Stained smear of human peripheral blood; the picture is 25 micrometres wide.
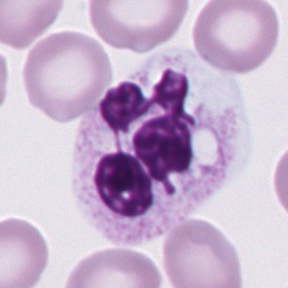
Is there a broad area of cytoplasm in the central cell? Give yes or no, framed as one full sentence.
Yes, the cell holds plenty of cytoplasm.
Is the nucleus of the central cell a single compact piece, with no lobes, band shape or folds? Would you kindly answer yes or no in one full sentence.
No, its nucleus is not undivided; it is divided into lobes or segments.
